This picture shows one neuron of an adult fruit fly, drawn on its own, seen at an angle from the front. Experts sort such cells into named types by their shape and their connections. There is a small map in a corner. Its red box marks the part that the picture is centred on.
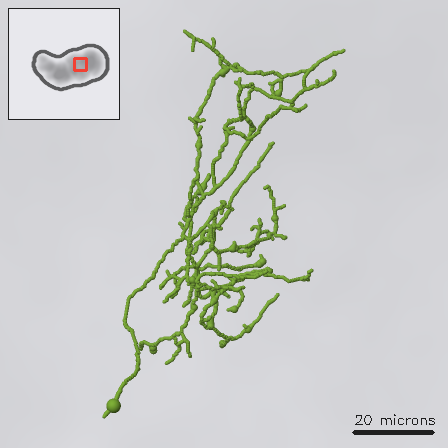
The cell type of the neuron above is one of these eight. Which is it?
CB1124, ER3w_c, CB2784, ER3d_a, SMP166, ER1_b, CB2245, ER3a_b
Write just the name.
CB2784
